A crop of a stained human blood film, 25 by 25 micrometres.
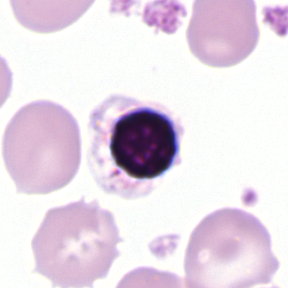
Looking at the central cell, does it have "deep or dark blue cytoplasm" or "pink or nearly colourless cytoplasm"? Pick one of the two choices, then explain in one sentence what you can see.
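Pink or nearly colourless cytoplasm. The cytoplasm is very pale, almost colourless.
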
